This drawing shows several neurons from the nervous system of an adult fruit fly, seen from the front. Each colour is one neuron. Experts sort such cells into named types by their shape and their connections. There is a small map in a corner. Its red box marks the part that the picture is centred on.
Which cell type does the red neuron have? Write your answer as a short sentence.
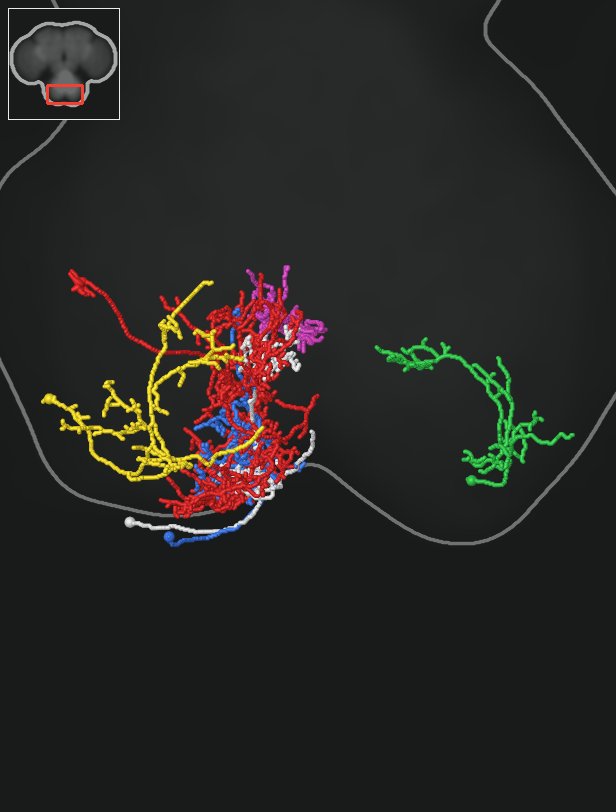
The cell type is IN09A013.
